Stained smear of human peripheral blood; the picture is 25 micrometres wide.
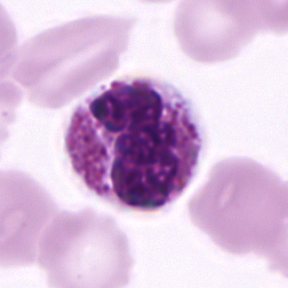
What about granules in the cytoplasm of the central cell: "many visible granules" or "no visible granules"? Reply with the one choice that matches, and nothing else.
Many visible granules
